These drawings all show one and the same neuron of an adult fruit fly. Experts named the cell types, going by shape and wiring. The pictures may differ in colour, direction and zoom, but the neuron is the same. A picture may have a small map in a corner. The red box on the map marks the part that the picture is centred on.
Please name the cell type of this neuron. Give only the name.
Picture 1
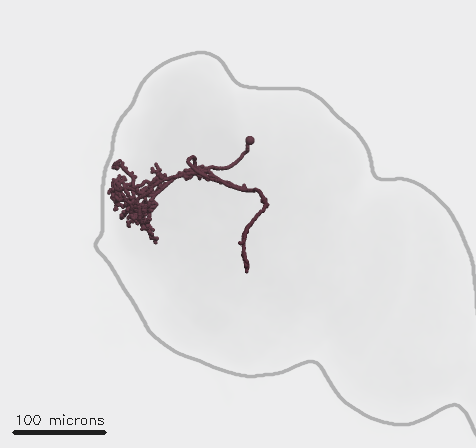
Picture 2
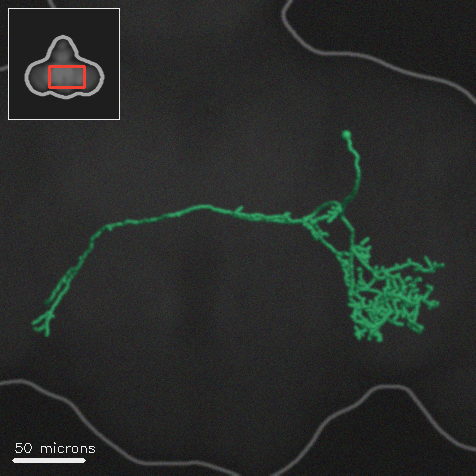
CB3503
